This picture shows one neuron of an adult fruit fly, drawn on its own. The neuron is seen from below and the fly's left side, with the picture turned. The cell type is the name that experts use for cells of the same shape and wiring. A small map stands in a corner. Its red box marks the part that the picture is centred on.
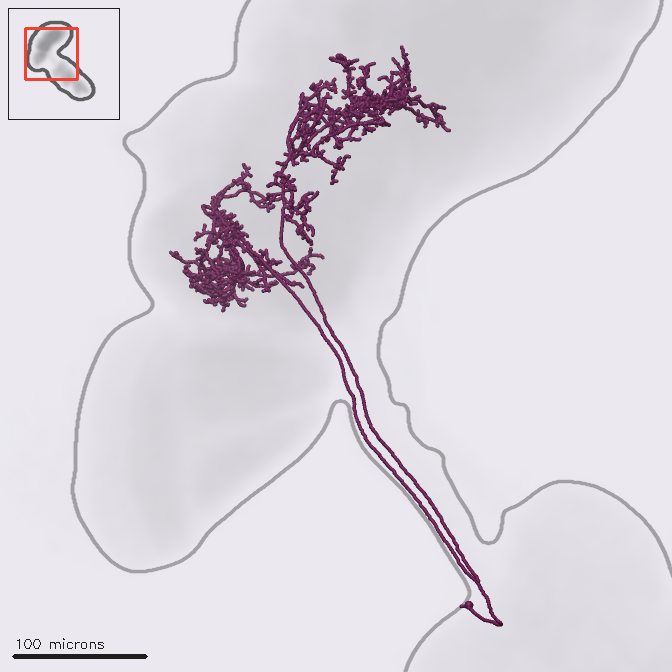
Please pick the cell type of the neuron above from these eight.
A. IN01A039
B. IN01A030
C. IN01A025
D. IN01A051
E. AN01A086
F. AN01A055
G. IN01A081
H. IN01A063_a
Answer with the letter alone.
F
